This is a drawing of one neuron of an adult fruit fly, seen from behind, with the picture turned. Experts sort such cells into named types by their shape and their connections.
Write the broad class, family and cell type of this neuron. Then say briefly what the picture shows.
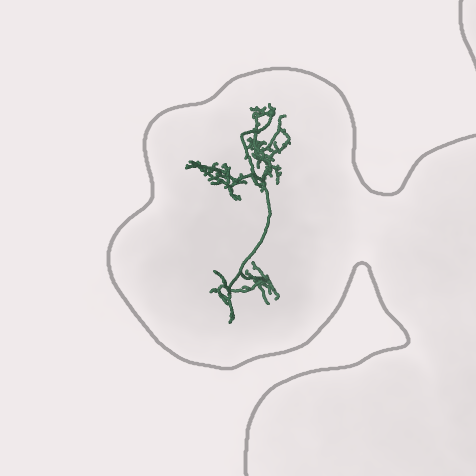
Its broad class is nerve-cord intrinsic neuron. The family is hemilineage 08B. Its cell type is IN08B054. The cell body can be seen at the top of the picture. As drawn here it is taller than it is wide.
